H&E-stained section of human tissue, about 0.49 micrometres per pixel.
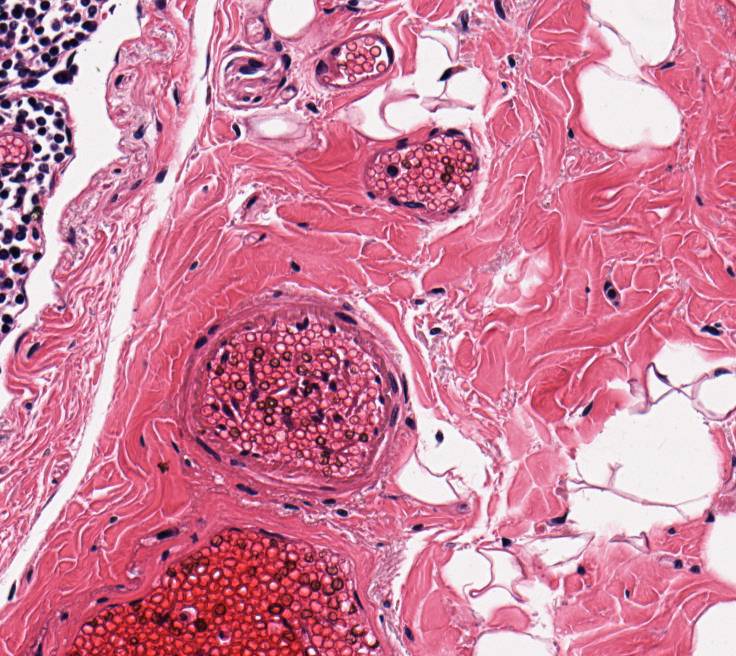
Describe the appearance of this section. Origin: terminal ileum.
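Empty white adipocyte spaces line the right side. Small, round, dark nuclei densely packed in upper left corner. Elongated dark nuclei scattered between collagen bundles. Epithelium absent throughout.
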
